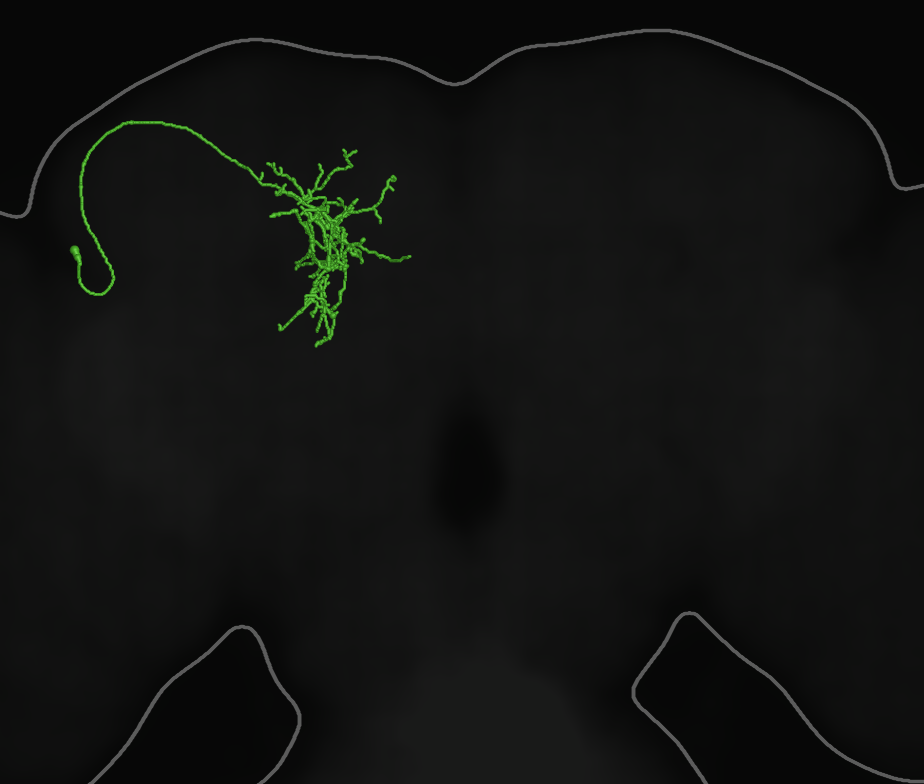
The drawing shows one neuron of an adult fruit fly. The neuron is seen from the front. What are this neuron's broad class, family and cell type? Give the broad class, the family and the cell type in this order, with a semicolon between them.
central-brain intrinsic neuron; hemilineage SLPav2; CL013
